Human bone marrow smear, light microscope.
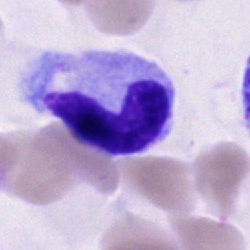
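Band neutrophil; middle cell, stained human bone marrow smear. Nucleus a curved band along the lower part of the cell, right end bent upward; chromatin dense, dark purple. Cytoplasm abundant, pale lavender-blue, mostly above the nucleus.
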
